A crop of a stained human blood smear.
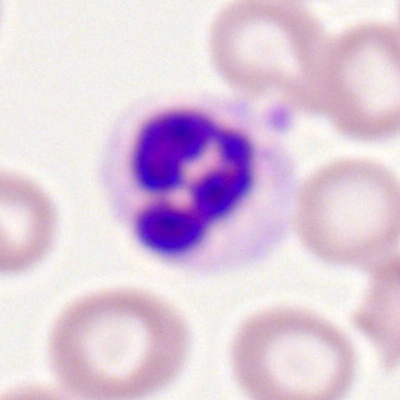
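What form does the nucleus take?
It is divided into at least three separate lobes, which stain a dense, dark purple.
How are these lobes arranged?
They sit around a pale pink central area.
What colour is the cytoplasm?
Pale pinkish-lilac.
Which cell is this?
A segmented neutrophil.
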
